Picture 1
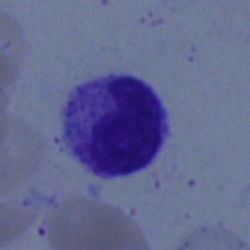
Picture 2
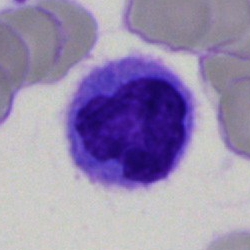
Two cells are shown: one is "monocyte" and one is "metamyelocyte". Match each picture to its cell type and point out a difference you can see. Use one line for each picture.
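Picture 1: metamyelocyte. The cytoplasm is sprinkled with fine dark purple granules.
Picture 2: monocyte. No granules are visible in the cytoplasm.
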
